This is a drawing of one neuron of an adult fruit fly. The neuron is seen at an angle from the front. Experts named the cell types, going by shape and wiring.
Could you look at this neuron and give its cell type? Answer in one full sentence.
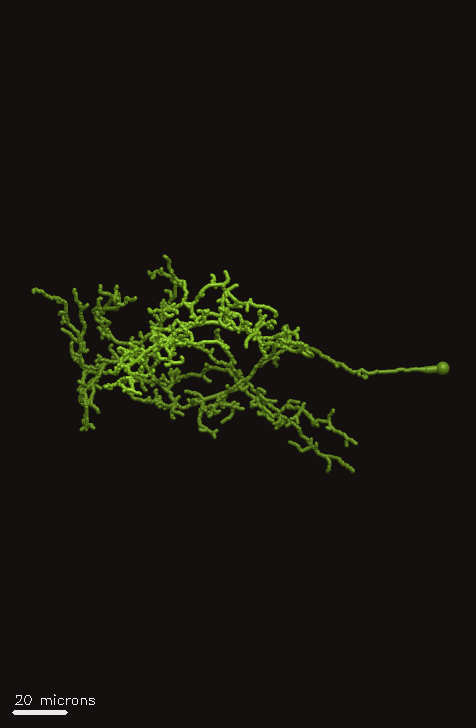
Typed by cell type, the neuron is SMP311.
